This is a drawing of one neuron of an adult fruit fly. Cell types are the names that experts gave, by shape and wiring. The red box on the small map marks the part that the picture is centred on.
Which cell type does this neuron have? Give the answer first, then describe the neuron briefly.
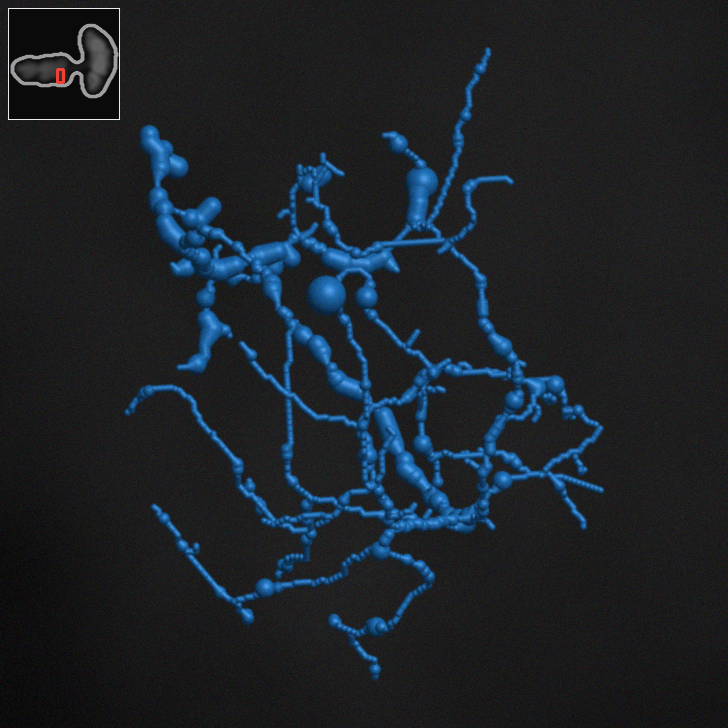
Its cell type is IN19A088_a. This is a nerve-cord intrinsic neuron. It is in the nerve cord and does not reach the brain. The cell body is in the middle of the picture. Dozens of branch ends can be seen.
